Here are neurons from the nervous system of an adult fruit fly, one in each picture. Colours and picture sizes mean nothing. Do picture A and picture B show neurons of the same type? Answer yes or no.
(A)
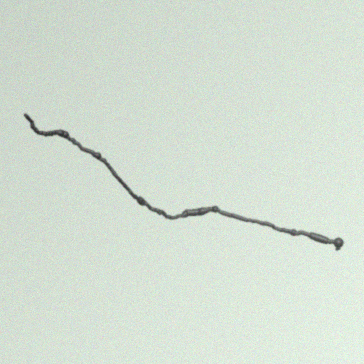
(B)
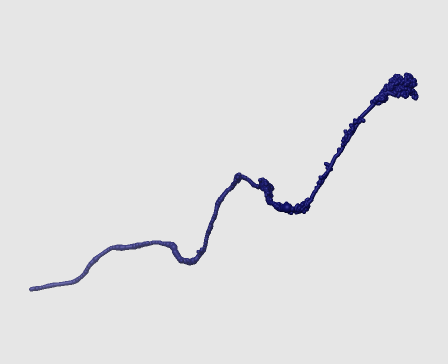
no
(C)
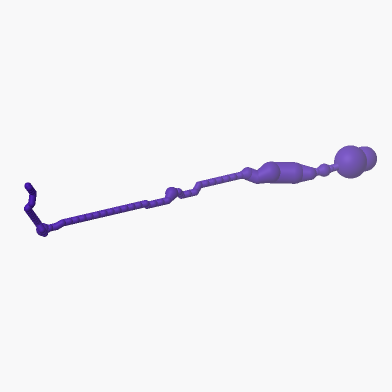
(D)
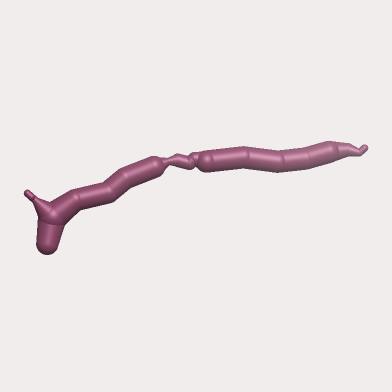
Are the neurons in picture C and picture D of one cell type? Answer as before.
no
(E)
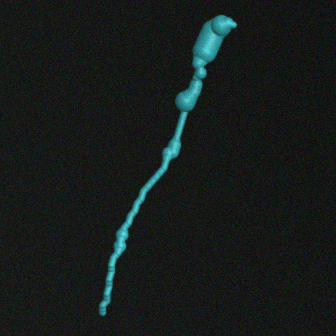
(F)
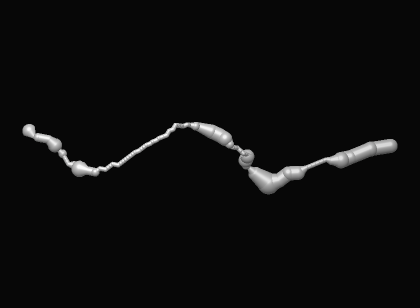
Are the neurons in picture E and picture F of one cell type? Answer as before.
no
